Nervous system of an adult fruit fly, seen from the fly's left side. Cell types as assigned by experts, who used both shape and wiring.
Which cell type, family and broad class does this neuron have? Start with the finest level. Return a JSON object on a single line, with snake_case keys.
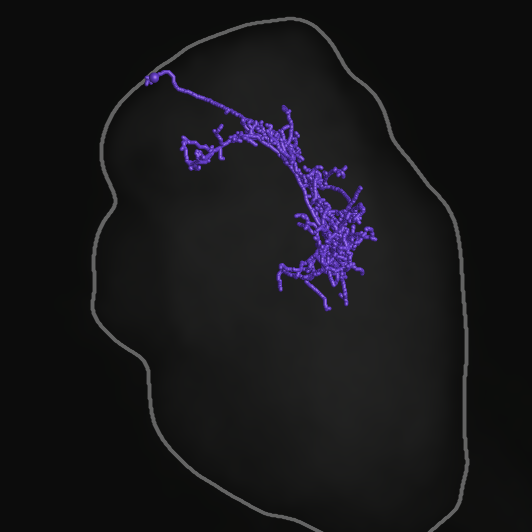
{"cell_type": "PS002", "family": "hemilineage SMPad2", "broad_class": "central-brain intrinsic neuron"}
